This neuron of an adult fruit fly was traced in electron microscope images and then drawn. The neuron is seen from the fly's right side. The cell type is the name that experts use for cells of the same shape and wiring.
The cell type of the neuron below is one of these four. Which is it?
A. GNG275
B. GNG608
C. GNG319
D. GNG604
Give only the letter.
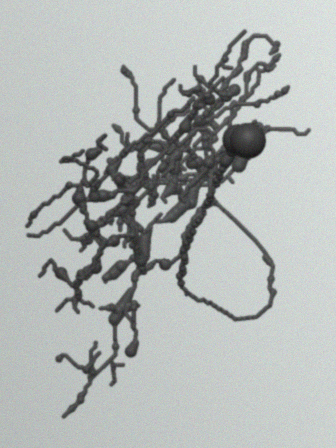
D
